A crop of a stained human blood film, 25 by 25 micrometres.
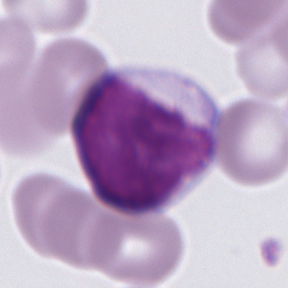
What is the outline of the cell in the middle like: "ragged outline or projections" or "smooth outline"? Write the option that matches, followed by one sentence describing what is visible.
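Smooth outline. The cell outline is smooth and rounded, with slightly flattened sides.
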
